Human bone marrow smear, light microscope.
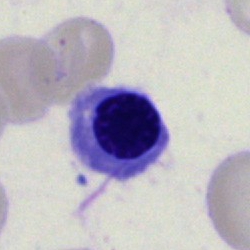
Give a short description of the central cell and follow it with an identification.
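First, the outline: roughly round, with a slightly uneven edge. Next, the nucleus, which sits off-centre toward the right side. Just left of it lies a small pale clear area in the cytoplasm. Granules: none in the cytoplasm. The cell is an erythroblast.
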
